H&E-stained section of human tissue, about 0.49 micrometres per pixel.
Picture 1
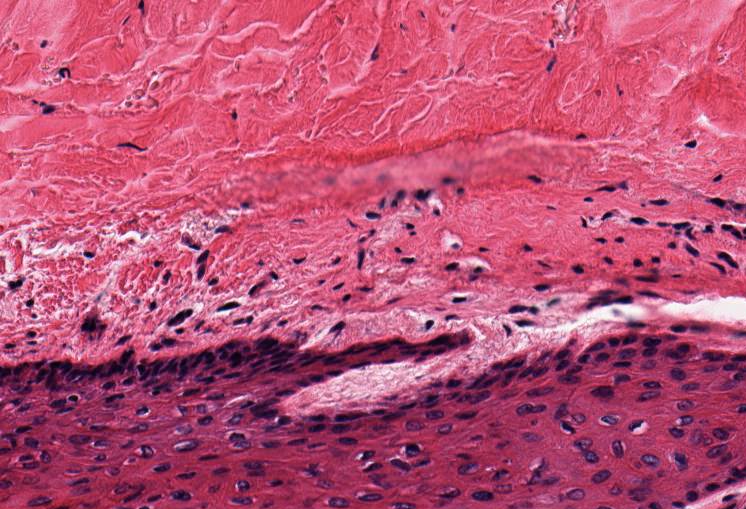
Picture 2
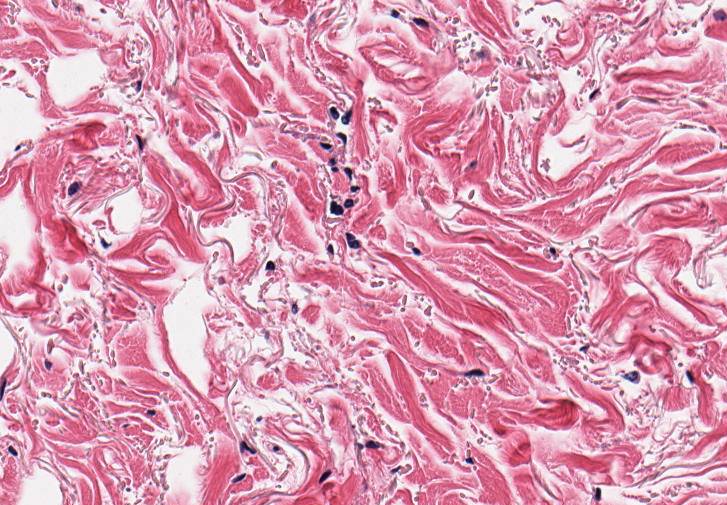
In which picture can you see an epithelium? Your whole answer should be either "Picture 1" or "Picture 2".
Picture 1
